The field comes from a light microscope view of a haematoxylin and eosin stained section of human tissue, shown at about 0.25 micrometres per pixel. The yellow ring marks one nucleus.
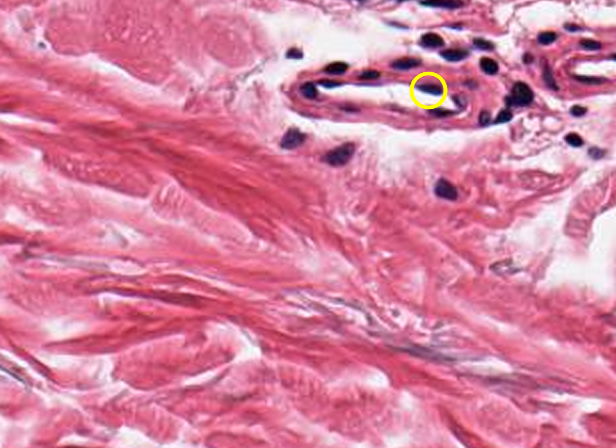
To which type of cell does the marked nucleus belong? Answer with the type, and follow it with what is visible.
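The marked nucleus belongs to an endothelial cell. The nucleus is dark, flattened and elongated. The nucleus lies right at the edge of a narrow, slit-like lumen, with its long axis parallel to that edge. Little cytoplasm can be made out; it shows only as a thin pink rim along the lumen. The cell is part of the lining of a small vessel, in line with other flattened nuclei that run the same way.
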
